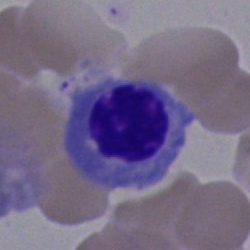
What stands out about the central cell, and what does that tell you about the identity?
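Looking first at the outline, it is roughly round, its edges slightly irregular. The chromatin stains dark purple and appears dense. Around it the cytoplasm is blue, with a small paler area beside the nucleus at its lower left. The cell is an erythroblast.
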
